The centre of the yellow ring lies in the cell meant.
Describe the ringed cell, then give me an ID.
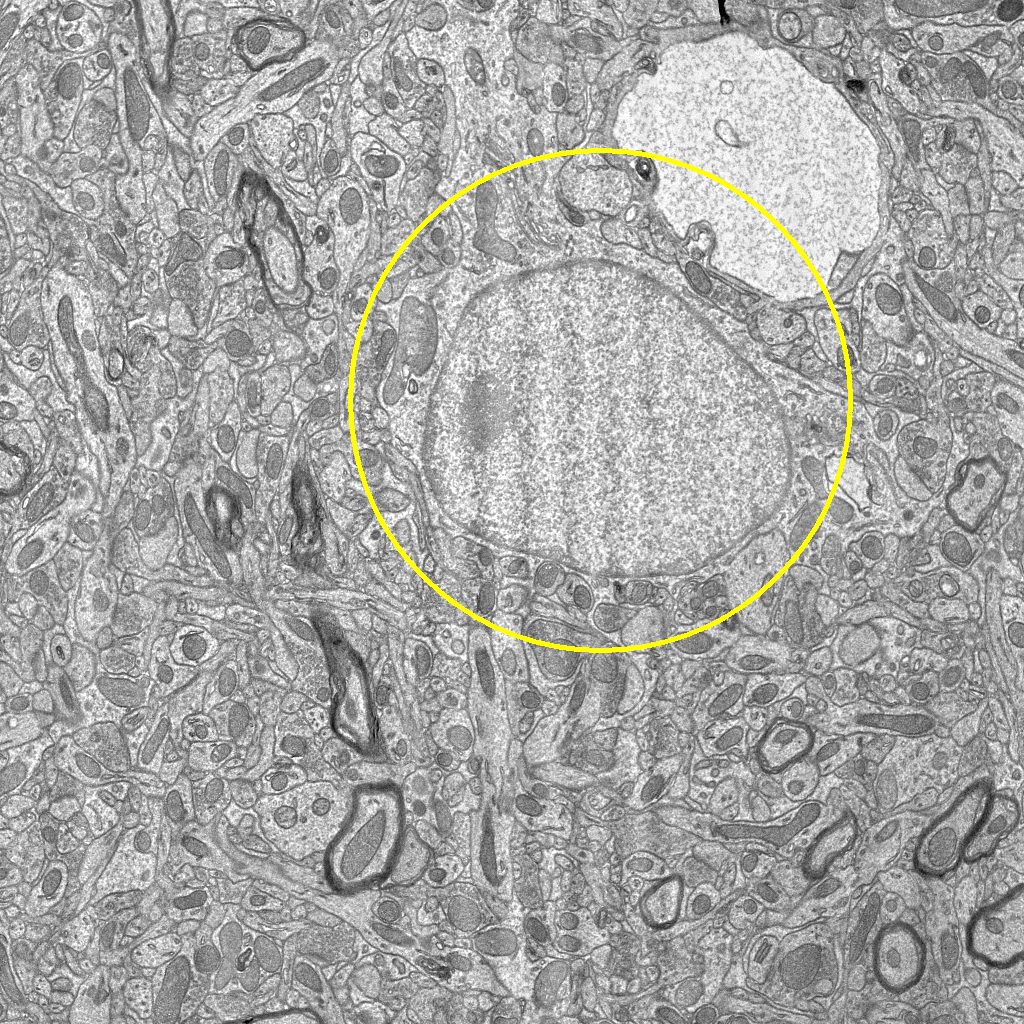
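The nucleus is a large rounded oval sitting wholly inside the ring, its outline smooth with no deep folds or notches. Pale, finely spread chromatin, no heavy dark clumps against the envelope, and a darker, ill-defined patch on the left. That's an astrocyte.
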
